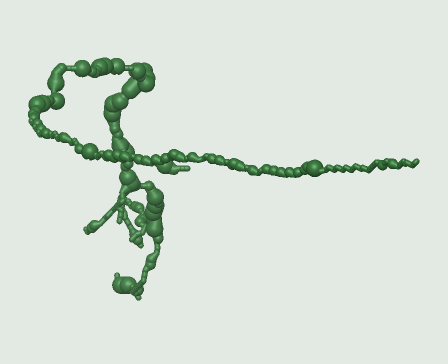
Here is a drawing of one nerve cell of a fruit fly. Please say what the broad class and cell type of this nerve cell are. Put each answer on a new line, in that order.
sensory neuron entering the nerve cord
SNxx04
